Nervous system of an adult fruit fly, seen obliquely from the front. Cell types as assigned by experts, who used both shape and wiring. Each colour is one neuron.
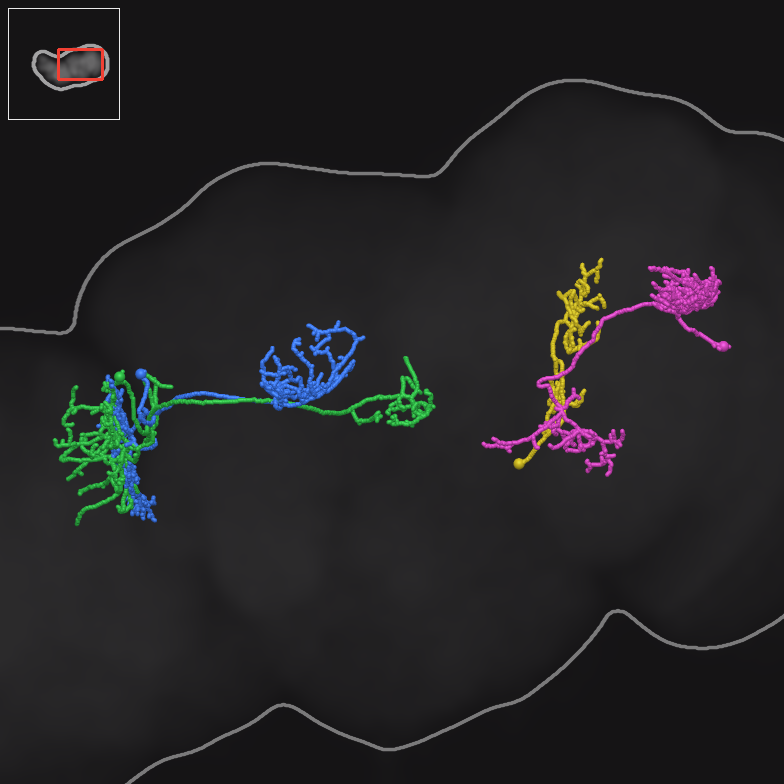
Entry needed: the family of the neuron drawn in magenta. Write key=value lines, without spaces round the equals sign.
family=hemilineage AOTUv3_dorsal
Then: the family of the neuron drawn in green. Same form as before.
family=hemilineage SLPa&l1_lateral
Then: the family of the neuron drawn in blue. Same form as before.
family=hemilineage VPNd2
